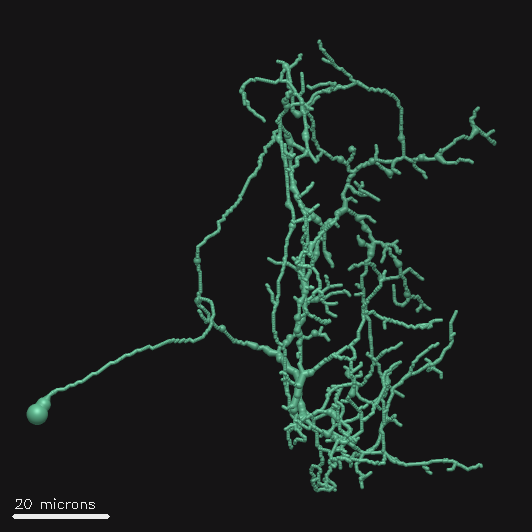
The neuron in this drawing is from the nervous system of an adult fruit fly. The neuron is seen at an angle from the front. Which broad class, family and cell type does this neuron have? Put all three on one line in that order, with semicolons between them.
nerve-cord intrinsic neuron; hemilineage 16B; IN16B052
